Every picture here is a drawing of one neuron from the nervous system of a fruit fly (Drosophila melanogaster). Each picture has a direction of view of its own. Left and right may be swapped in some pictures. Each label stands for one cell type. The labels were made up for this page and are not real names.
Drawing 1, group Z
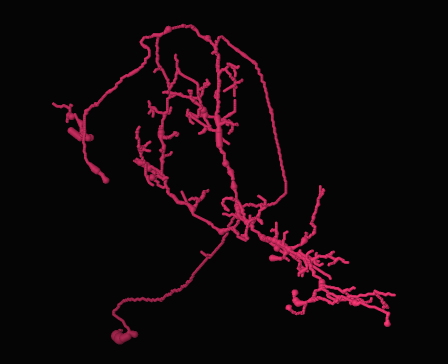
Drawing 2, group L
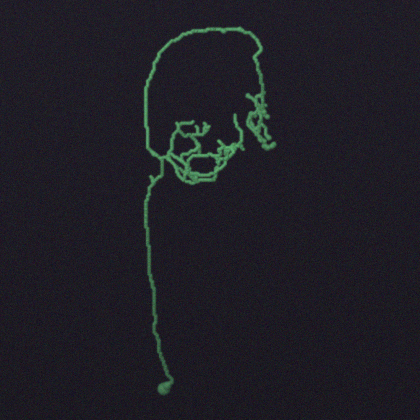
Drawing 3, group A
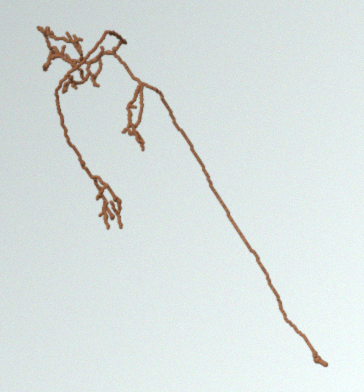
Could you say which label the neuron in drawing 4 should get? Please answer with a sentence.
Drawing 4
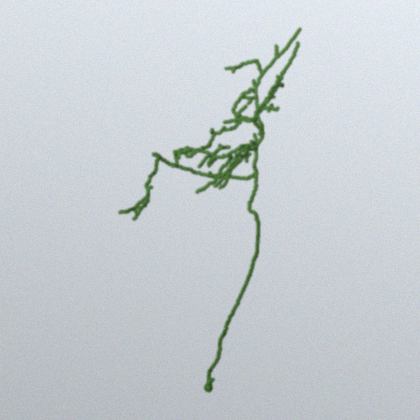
It belongs to group A.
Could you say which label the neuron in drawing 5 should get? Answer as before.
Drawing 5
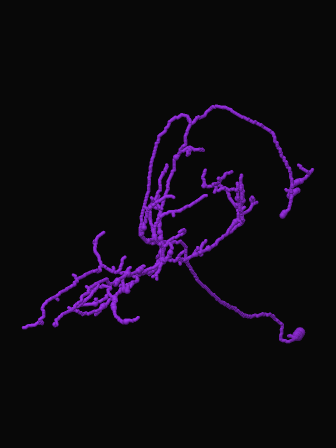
It belongs to group Z.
